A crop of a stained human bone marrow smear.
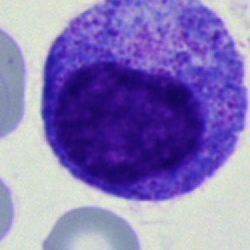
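Promyelocyte at the centre of a stained human bone marrow smear. It has a round outline, with the nucleus placed toward the lower left. The cytoplasm is broadest above and to the right of the nucleus and holds many scattered purple-red granules.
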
